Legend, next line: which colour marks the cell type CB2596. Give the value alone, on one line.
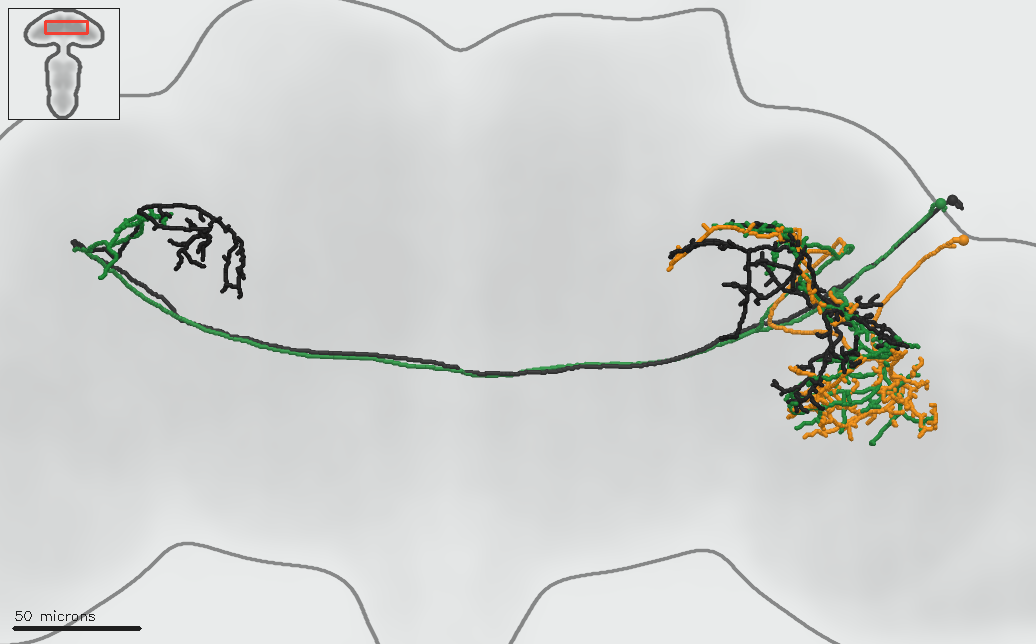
orange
